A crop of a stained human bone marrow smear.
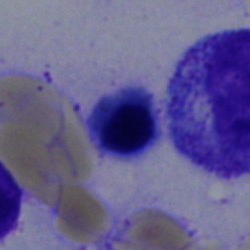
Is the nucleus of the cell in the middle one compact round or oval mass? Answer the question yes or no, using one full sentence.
Yes, the nucleus of this cell is one compact round or oval mass.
